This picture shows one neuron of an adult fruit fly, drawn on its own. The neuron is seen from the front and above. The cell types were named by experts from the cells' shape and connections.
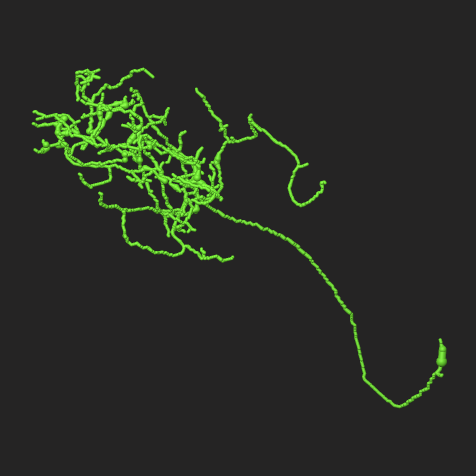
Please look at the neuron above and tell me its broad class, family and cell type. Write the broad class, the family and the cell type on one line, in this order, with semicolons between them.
central-brain intrinsic neuron; hemilineage SLPal3_and_SLPal4_dorsal; CB1179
